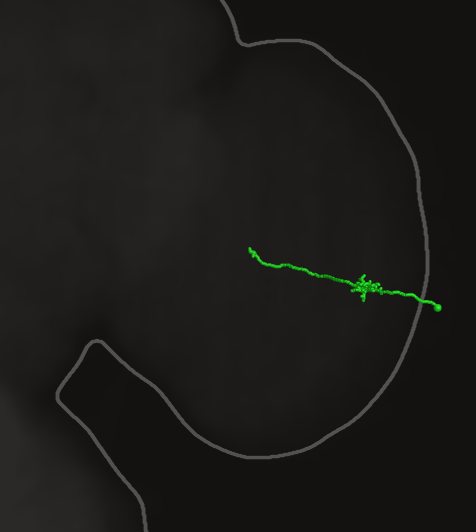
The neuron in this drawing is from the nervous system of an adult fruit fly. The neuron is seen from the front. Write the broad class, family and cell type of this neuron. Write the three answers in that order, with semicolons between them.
optic-lobe intrinsic neuron; Tm; Tm9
